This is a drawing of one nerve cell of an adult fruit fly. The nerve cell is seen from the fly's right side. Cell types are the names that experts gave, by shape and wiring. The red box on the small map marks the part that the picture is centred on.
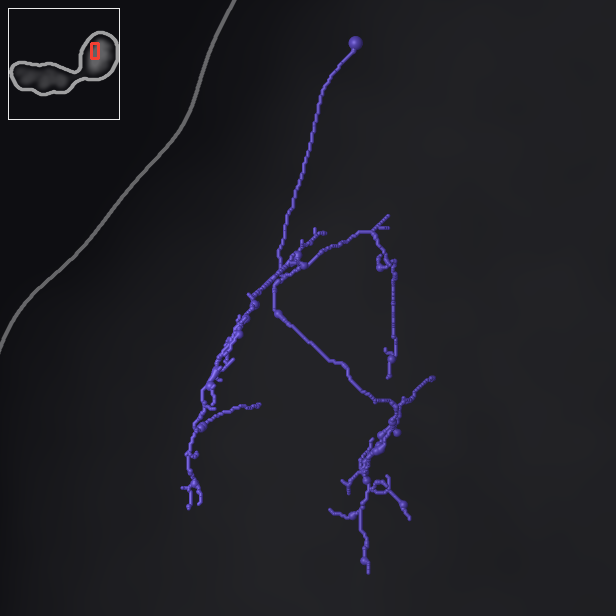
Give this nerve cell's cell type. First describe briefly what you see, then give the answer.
The cell body can be seen at the top of the picture. As drawn here it is taller than it is wide. It is a central-brain intrinsic neuron. The cell type is CB2152.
